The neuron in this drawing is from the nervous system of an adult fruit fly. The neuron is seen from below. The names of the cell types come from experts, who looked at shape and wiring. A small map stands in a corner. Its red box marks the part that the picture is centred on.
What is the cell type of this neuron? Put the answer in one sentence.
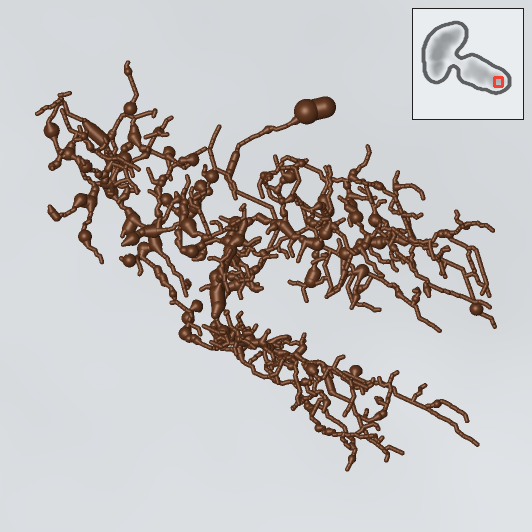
The cell type is IN19A099.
